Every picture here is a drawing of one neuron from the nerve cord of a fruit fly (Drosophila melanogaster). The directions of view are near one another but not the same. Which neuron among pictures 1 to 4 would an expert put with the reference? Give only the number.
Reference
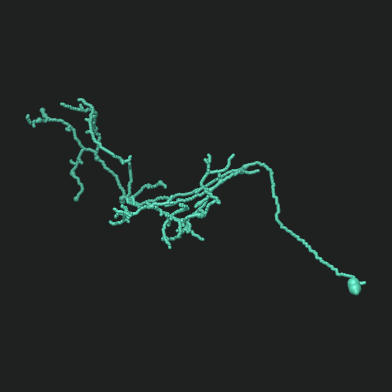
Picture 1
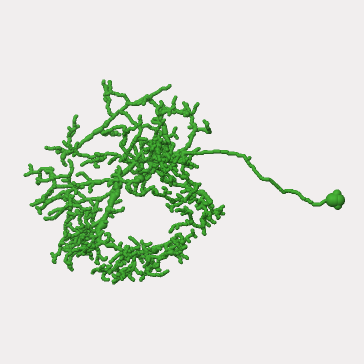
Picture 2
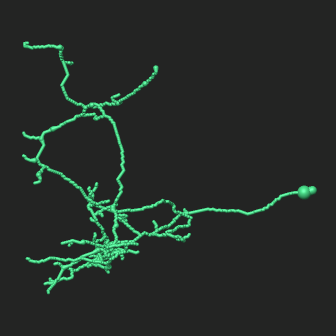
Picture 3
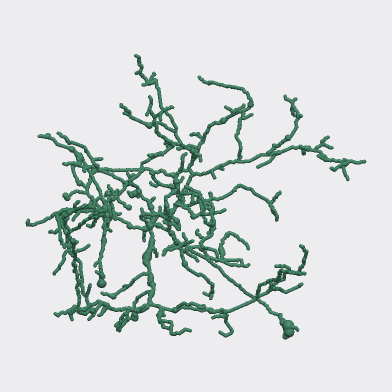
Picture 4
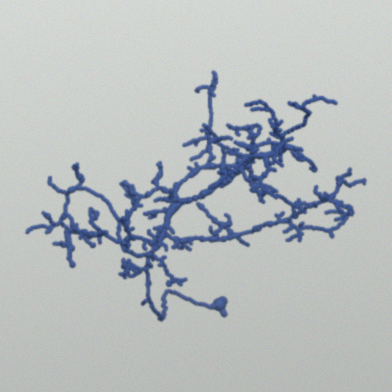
2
